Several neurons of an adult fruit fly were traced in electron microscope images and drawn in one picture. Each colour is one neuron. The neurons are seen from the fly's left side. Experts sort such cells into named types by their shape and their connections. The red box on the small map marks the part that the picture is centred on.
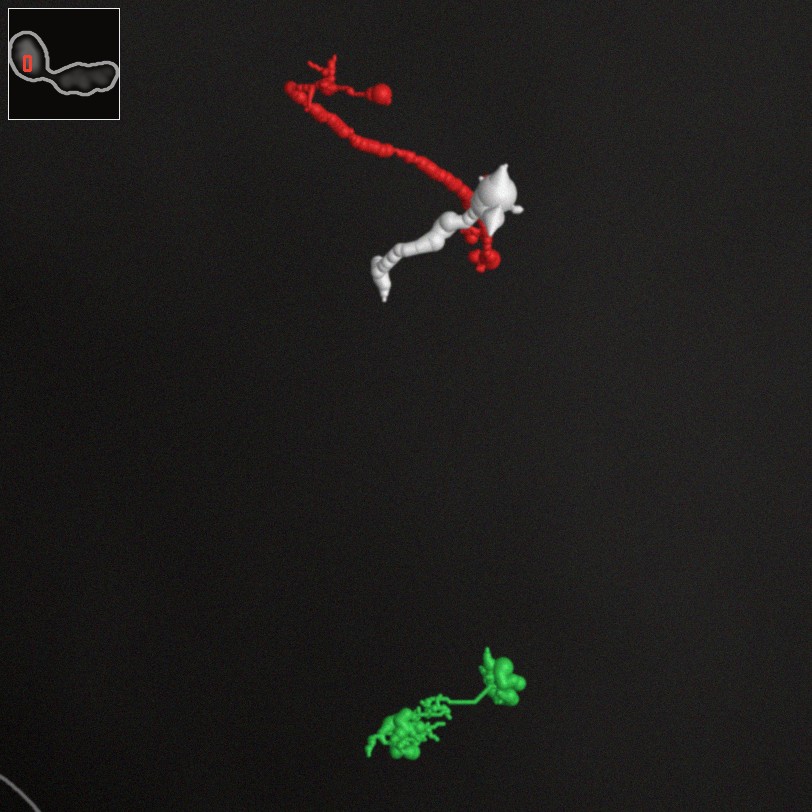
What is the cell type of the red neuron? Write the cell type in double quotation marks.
"L4"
